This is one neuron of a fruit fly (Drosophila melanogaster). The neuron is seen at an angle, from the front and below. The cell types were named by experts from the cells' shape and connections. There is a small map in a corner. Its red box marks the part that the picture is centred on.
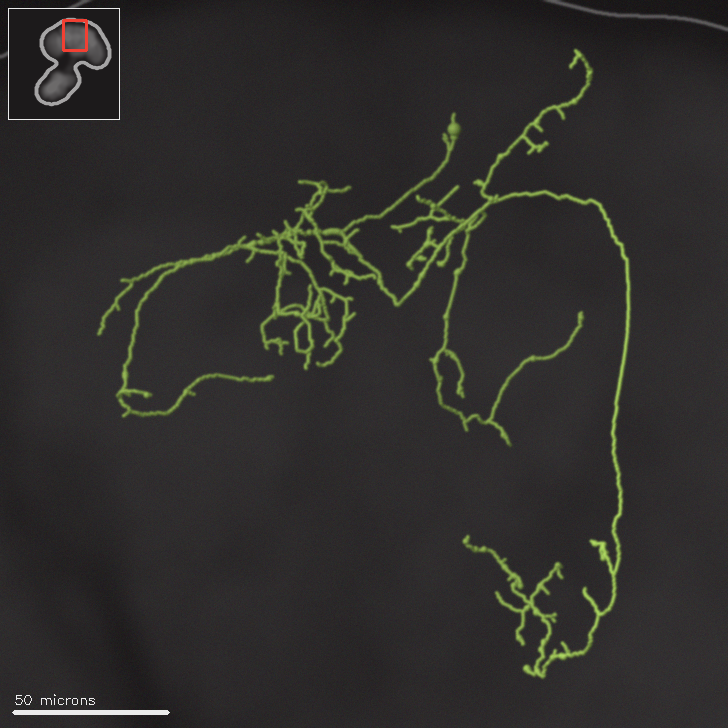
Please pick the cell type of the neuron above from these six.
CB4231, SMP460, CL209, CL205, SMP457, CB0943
SMP460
